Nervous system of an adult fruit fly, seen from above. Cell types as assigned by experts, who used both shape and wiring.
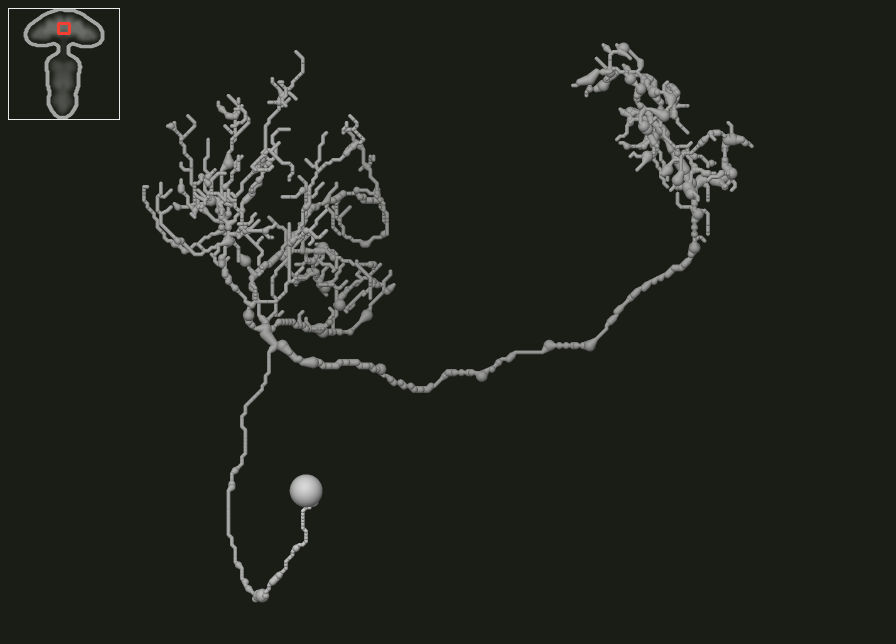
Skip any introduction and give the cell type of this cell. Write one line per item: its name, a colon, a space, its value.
cell type: hDeltaC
